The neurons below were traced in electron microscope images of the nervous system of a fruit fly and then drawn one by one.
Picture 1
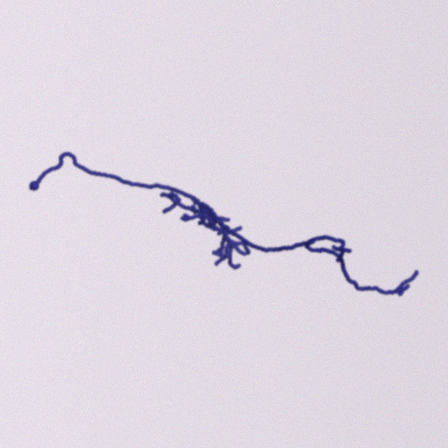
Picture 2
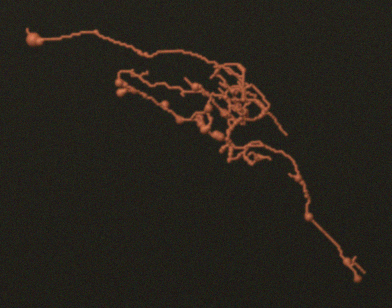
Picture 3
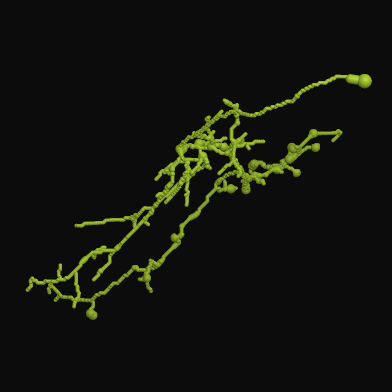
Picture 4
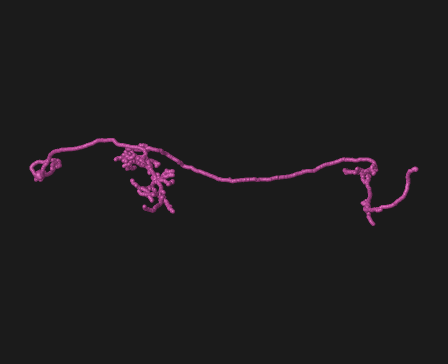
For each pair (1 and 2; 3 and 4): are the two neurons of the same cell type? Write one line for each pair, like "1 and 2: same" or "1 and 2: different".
1 and 2: different
3 and 4: different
